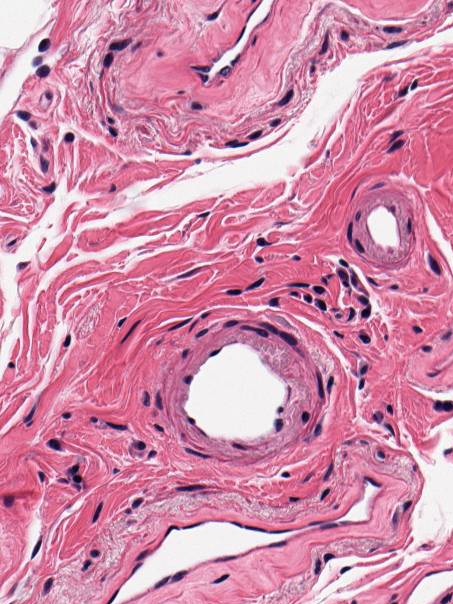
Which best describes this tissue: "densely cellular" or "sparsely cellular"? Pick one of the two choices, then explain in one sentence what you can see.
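Sparsely cellular. Sparse spindle-shaped dark nuclei are scattered between the collagen bundles.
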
